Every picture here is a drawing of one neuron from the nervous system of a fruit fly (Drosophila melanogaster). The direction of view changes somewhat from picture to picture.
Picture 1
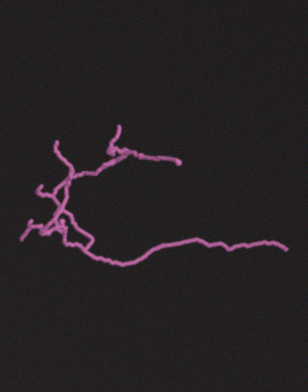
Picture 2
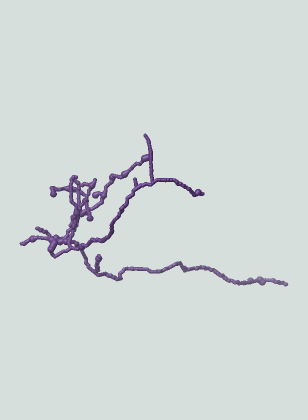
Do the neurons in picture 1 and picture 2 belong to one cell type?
yes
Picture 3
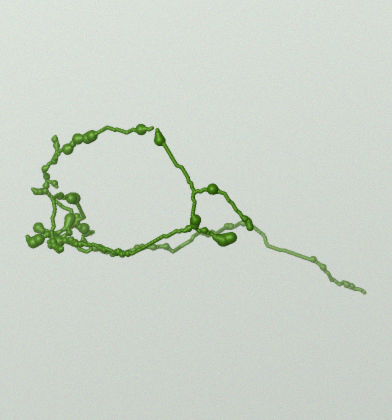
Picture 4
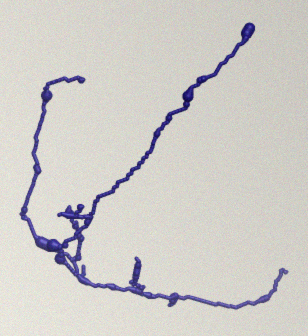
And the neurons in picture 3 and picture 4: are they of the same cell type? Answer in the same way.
no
